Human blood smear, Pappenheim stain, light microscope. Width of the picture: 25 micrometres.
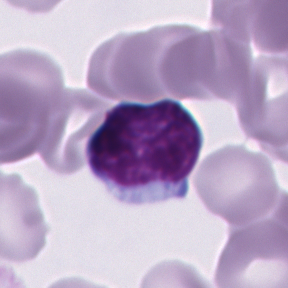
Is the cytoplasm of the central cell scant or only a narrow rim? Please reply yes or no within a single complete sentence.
Yes, its cytoplasm amounts to no more than a narrow rim.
